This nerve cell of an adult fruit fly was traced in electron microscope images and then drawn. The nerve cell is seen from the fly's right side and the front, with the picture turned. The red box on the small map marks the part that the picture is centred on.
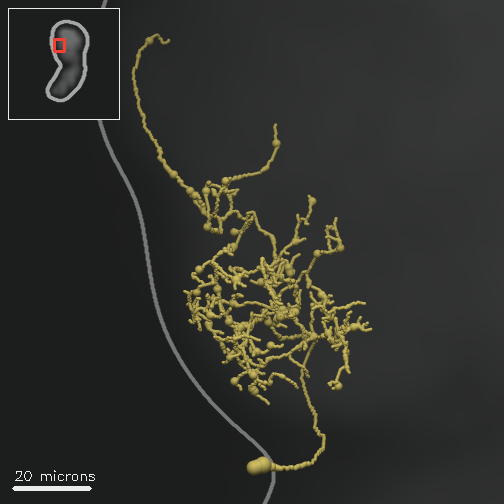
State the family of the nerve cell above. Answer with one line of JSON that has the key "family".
{"family": "hemilineage LHp1"}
